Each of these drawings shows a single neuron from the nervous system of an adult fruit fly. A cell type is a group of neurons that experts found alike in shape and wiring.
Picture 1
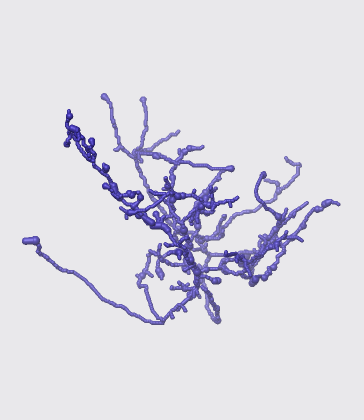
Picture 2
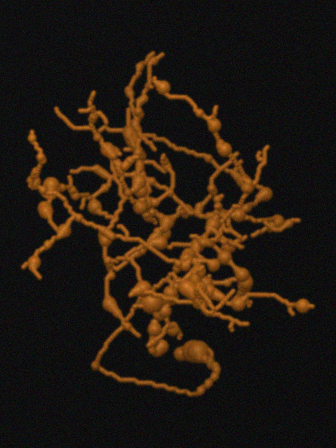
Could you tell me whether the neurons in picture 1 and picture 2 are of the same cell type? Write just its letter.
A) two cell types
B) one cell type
A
